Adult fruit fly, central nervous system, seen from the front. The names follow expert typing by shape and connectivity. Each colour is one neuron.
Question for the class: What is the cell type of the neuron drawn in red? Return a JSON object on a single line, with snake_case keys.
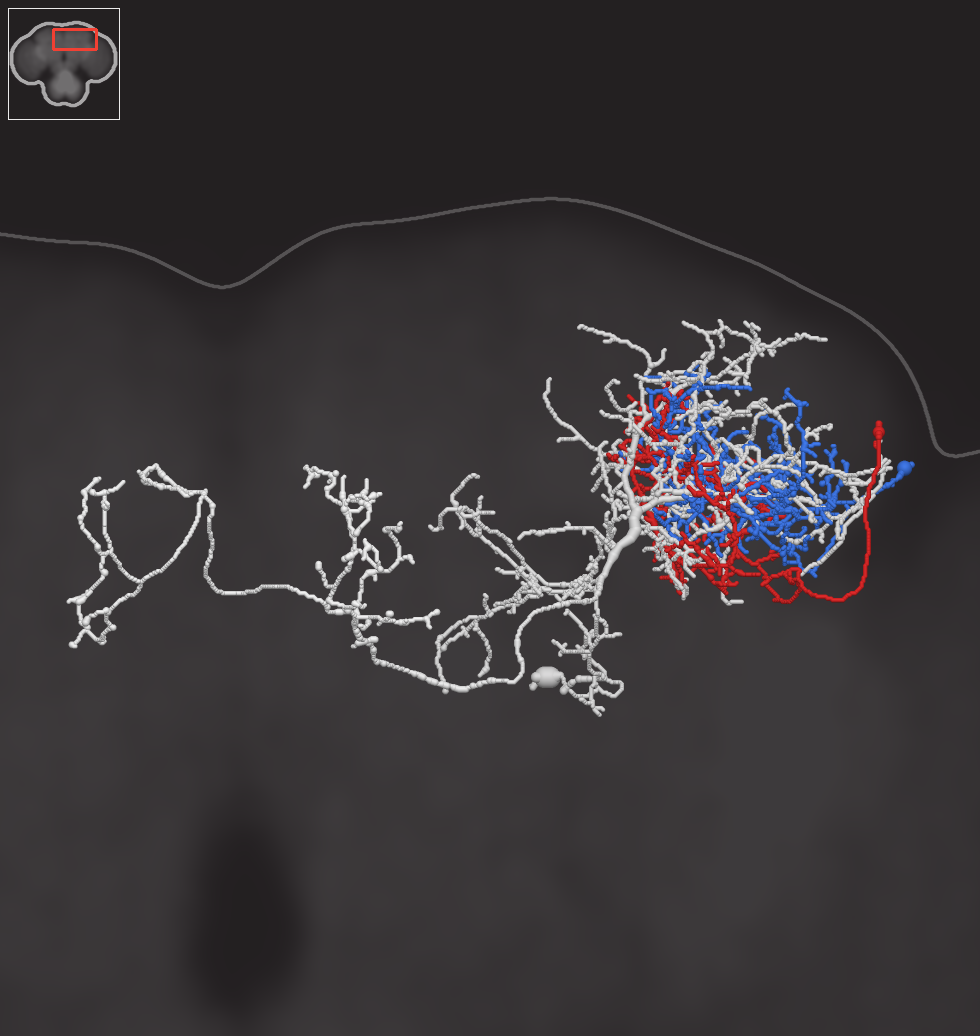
{"cell_type": "LHAV4i1"}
